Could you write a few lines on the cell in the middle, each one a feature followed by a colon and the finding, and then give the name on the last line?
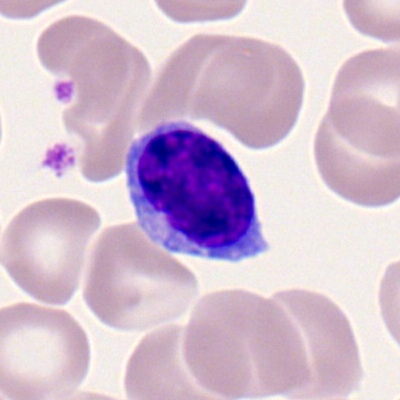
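Outline: roughly oval, with a short pointed tip of cytoplasm at the lower right
Nucleus: occupies most of the cell
Cytoplasm: a narrow rim, widest along the lower left side
Chromatin: dark purple, coarsely clumped
Name: lymphocyte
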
